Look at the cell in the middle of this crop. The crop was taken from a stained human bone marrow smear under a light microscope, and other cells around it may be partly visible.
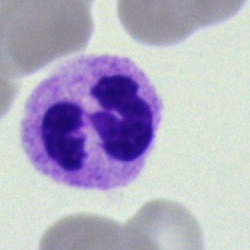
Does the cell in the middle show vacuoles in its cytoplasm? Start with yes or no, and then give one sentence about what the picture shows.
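No. No vacuoles are seen in the cytoplasm.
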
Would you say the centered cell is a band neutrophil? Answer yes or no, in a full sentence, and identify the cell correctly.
No, the central cell is reported as a segmented neutrophil rather than as a band neutrophil.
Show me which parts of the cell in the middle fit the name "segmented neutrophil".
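Most of what you see here sits comfortably with a segmented neutrophil. The nucleus is split into separate lobes rather than one solid mass.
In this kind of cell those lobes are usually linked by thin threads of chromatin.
The chromatin is dense, dark purple and clumped.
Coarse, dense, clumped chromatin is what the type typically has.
There's plenty of cytoplasm, and it holds fine, small lilac granules.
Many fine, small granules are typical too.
The only slight difference is the colour, since this cytoplasm is a pale pinkish-lilac.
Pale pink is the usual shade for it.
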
